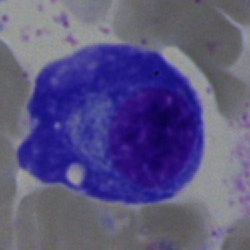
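Plasma cell, centre of this bone marrow smear. Its outline is irregular, with rounded bulges along the left side. There's plenty of deep blue cytoplasm, with a paler zone just left of the nucleus, and the chromatin is purple with darker patches.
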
